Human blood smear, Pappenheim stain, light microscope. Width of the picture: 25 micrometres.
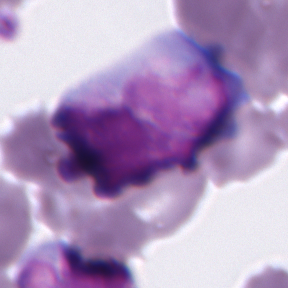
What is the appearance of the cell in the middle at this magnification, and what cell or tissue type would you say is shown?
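Measured at about 18 by 13 micrometres, the cell has an irregular lower edge with several small knobby bulges. The purple material shows fine streaks running across it rather than coarse clumps. The darkest blue-purple staining runs along the lower-left edge, while the upper part of the cell is a pale lilac, much lighter than the lower part. The answer is myeloblast.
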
